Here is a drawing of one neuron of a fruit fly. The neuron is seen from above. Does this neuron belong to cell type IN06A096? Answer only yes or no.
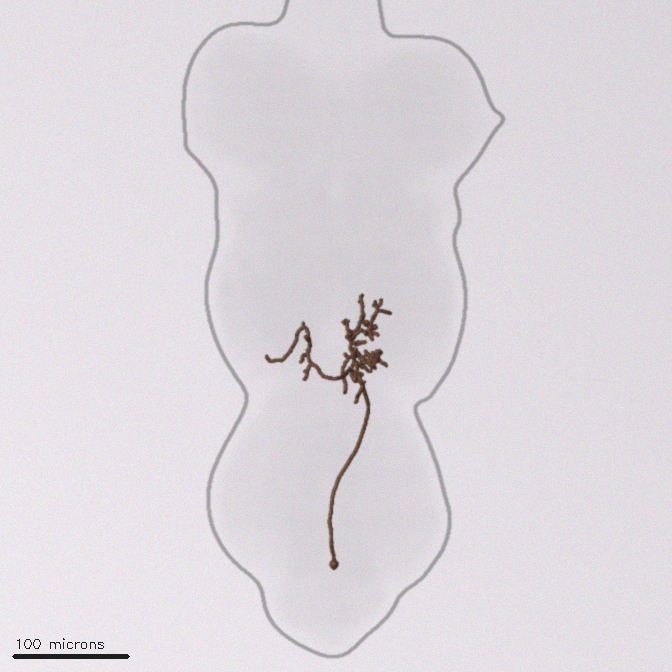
no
